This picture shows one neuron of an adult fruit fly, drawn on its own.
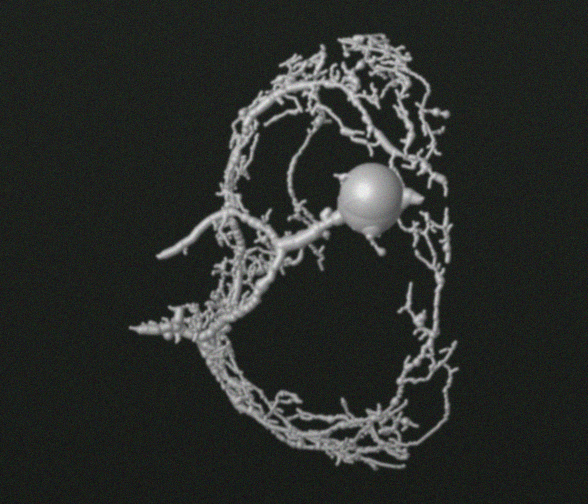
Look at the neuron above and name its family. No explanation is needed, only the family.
hemilineage 00B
